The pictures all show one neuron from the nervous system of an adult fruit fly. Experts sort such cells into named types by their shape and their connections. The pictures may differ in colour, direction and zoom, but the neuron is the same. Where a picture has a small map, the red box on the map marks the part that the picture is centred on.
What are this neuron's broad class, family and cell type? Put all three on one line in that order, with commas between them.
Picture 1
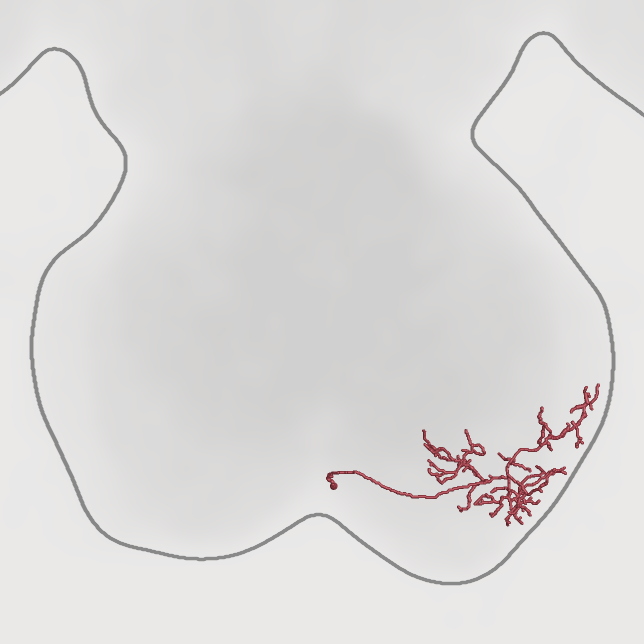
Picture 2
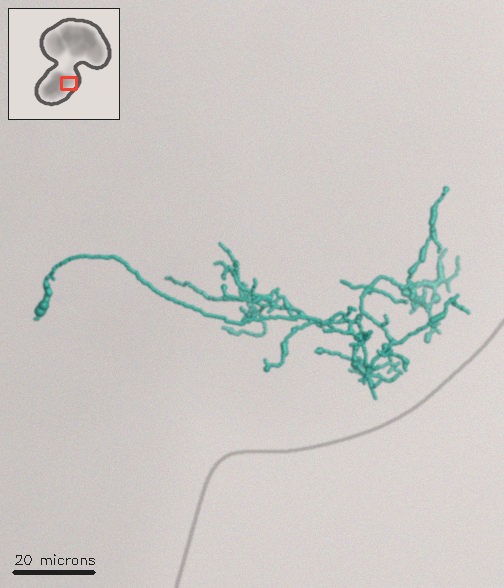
nerve-cord intrinsic neuron, hemilineage 13B, IN13B054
